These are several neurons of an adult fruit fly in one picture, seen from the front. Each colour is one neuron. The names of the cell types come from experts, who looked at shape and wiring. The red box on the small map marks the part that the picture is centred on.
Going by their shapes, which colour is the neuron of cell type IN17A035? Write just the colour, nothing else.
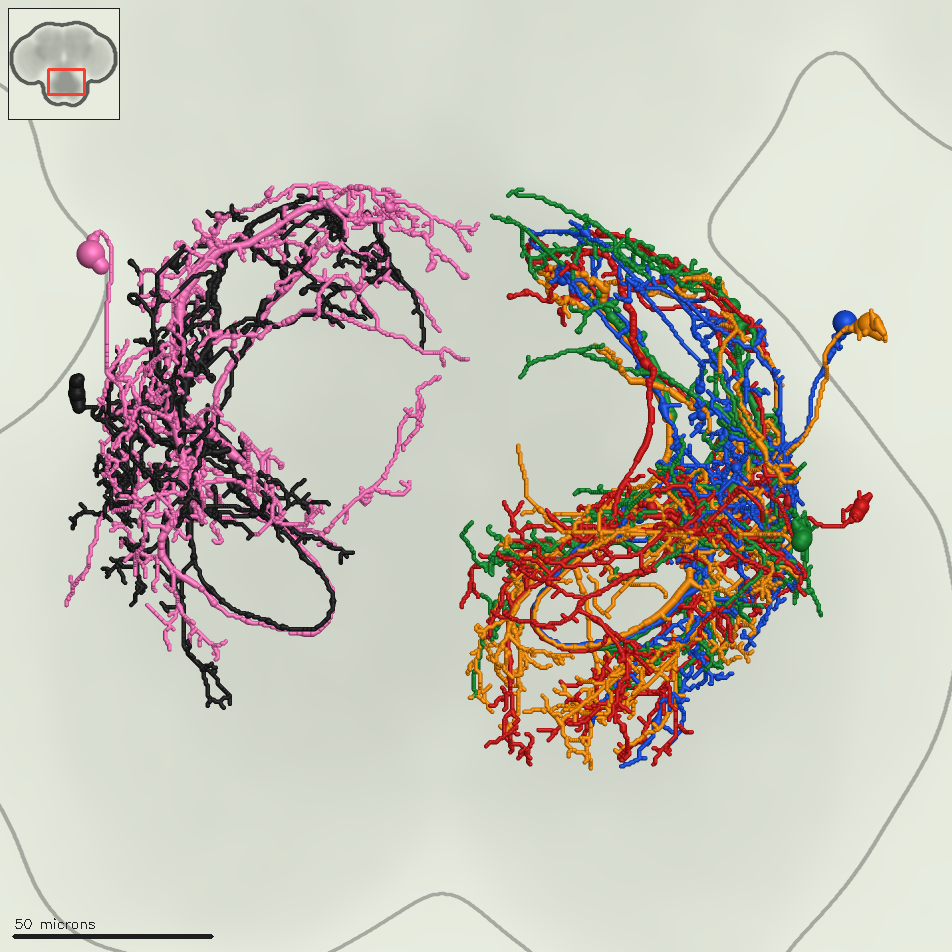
red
